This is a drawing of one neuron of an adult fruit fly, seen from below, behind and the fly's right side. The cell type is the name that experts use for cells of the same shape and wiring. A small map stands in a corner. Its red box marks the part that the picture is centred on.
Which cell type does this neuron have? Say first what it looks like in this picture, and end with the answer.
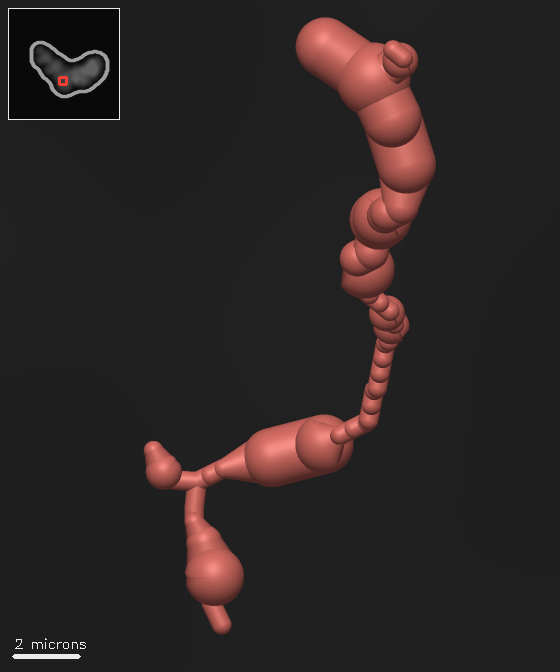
From top to bottom in the picture it spans about 18 microns. It has a dozen or fewer branch ends. Its broad class is photoreceptor or other optic-lobe sensory neuron. It is of cell type R7y.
